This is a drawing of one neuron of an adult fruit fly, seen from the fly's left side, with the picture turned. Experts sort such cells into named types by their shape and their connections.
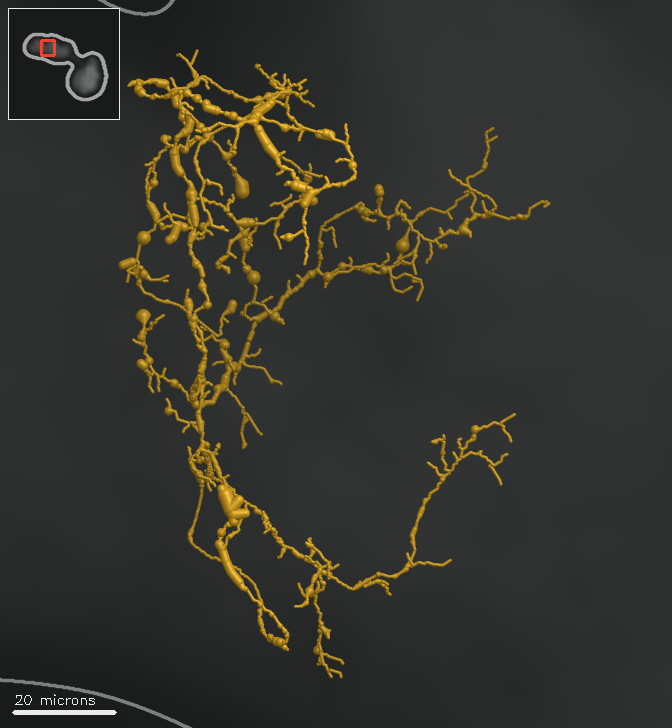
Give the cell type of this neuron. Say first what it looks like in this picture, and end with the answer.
From top to bottom in the picture it spans about 130 microns. The picture shows more than a hundred branch ends. This is a nerve-cord intrinsic neuron. The cell type is IN19A048.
